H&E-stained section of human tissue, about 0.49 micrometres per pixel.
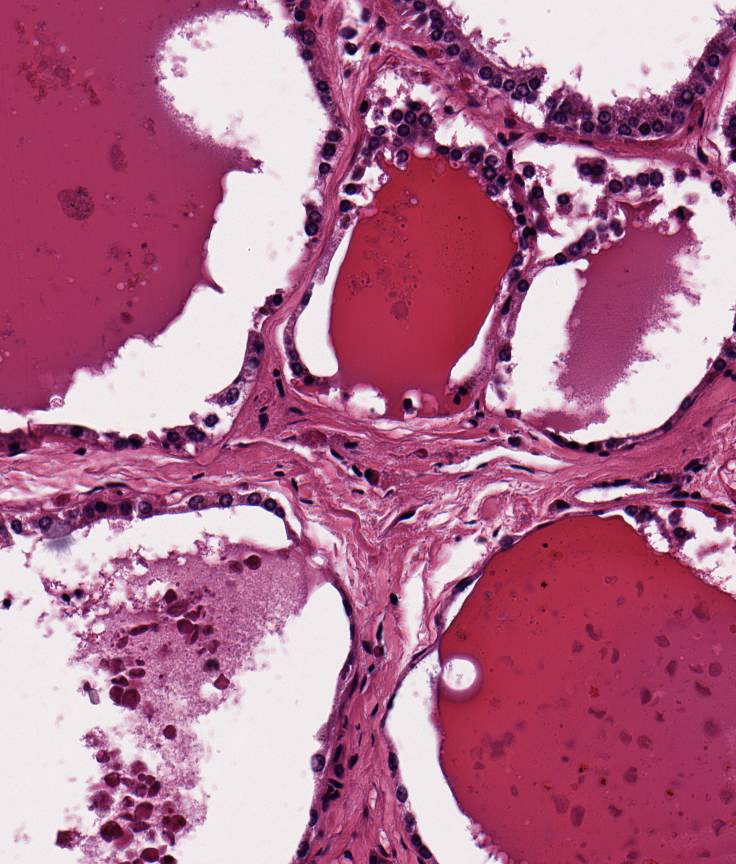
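Thyroid. Large rounded spaces filled with pink material take up most of the field, separated by narrow strands of stroma that meet in the centre. A single layer of low cuboidal to flattened cells with round dark nuclei lines the spaces. At lower left, one space holds pale, granular material with clusters of rounded dark red globules instead of homogeneous pink material. No fat cells are seen.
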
